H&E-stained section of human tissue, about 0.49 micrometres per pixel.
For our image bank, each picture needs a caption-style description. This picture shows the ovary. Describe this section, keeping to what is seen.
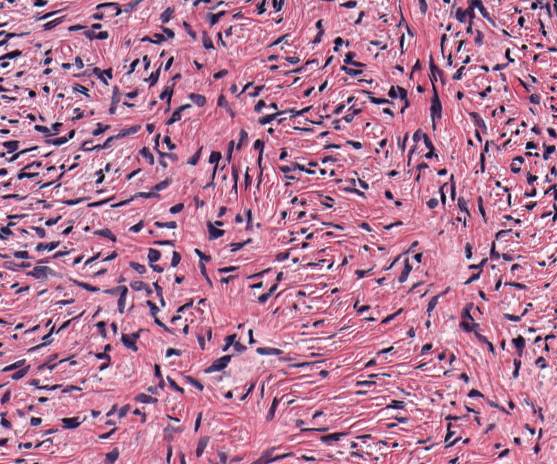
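The section consists entirely of spindle cells arranged in short fascicles that intersect and swirl in different directions. Their nuclei are elongated, spindle-shaped and darkly stained. The pink cytoplasm blends into the surrounding fibres, with no distinct cell borders. Cell density is roughly even throughout, and there are no cell-poor zones.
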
